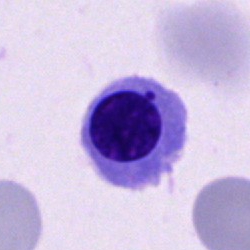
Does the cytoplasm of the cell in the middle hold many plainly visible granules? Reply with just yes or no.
No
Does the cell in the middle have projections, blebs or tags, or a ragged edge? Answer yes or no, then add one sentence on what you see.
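Yes. The cell outline is irregular, with ragged small projections at its lower right.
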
